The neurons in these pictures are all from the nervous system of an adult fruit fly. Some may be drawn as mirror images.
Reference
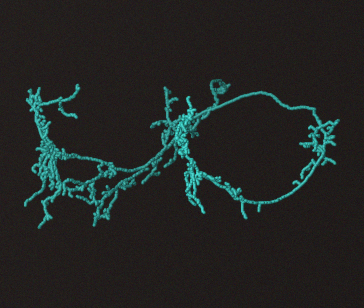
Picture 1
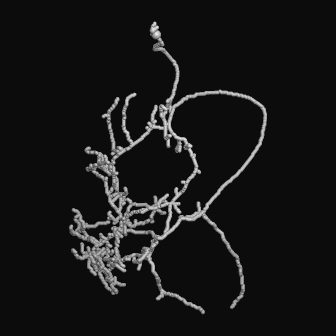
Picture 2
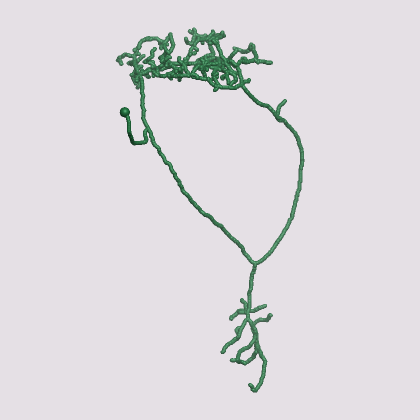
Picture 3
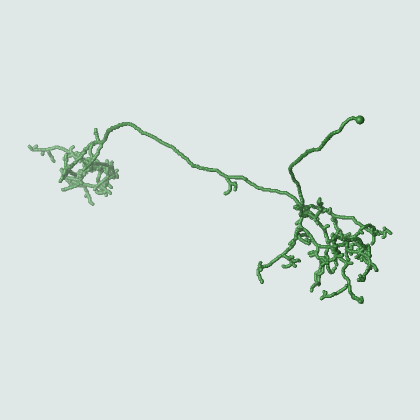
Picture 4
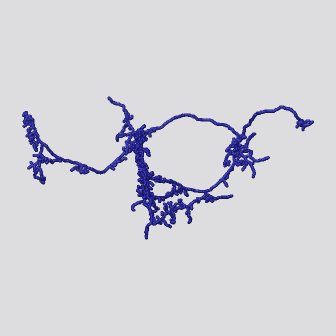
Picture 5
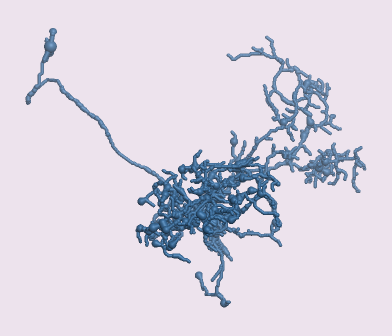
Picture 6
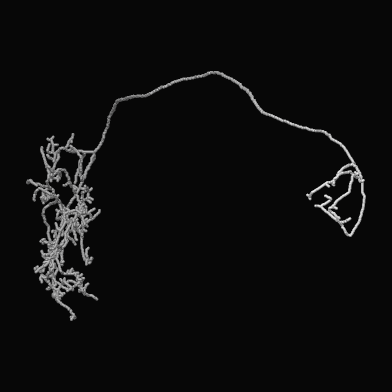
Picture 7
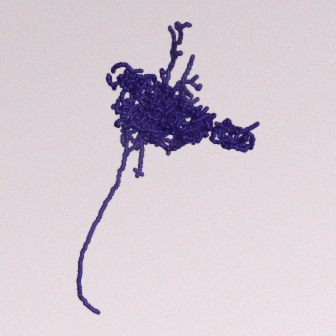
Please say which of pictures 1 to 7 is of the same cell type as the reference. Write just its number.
4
